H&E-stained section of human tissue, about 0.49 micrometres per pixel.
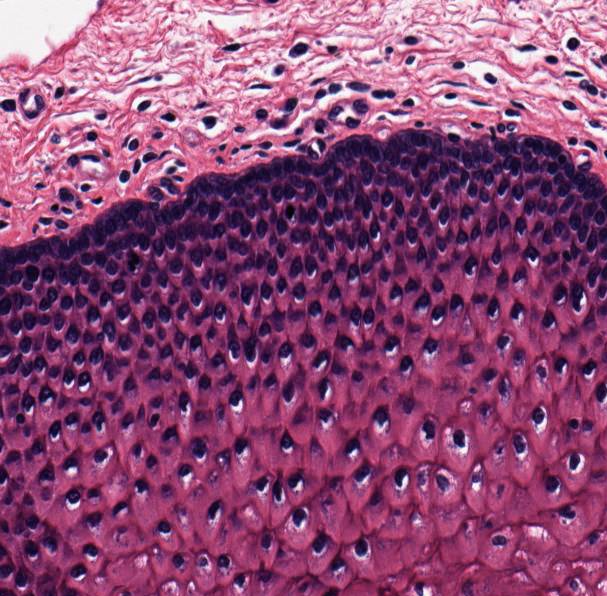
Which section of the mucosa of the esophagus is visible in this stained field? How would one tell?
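Stratified squamous nonkeratinized epithelium fills the lower two-thirds of the field, with connective tissue across the top. Its basal cells make a dark purple band of crowded nuclei along the border with the connective tissue. Toward the bottom the cells enlarge and carry more pink cytoplasm, and lower down many nuclei sit in clear halos.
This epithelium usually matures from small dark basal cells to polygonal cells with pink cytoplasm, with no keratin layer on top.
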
